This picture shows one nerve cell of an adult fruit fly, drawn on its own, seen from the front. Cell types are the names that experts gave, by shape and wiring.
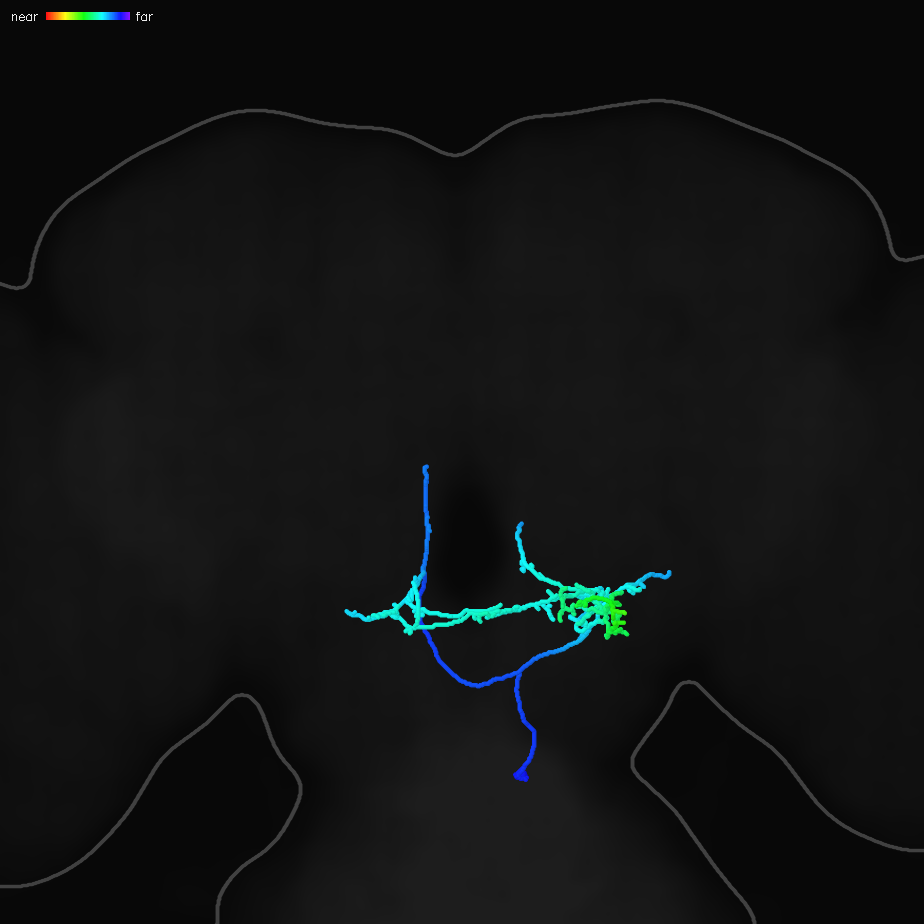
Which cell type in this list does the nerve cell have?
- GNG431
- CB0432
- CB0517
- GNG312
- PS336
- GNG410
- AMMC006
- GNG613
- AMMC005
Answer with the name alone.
AMMC006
